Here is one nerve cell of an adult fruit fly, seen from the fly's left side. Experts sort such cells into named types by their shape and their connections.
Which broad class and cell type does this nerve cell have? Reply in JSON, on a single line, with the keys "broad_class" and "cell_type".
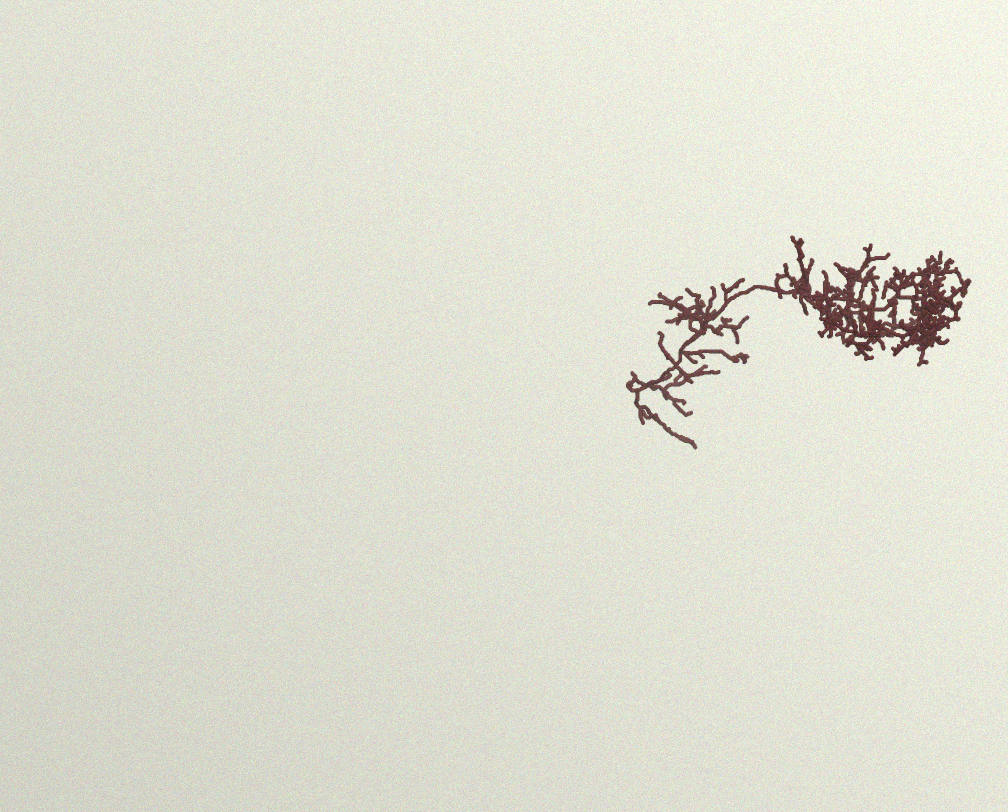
{"broad_class": "nerve-cord intrinsic neuron", "cell_type": "INXXX269"}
